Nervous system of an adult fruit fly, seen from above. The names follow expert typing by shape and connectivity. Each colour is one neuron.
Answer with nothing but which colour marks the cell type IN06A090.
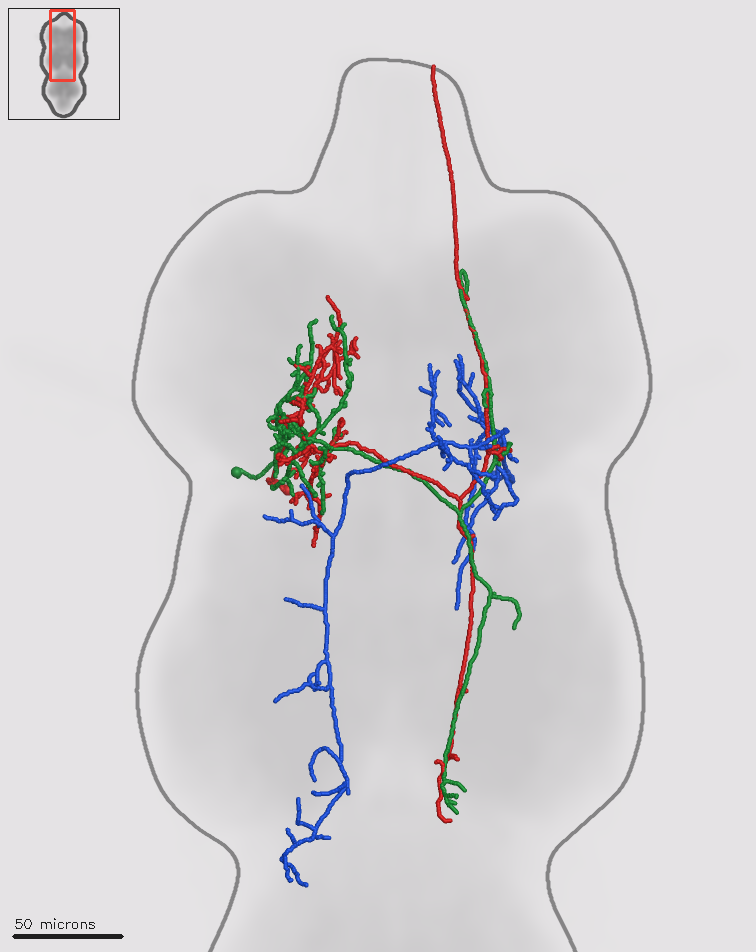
green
